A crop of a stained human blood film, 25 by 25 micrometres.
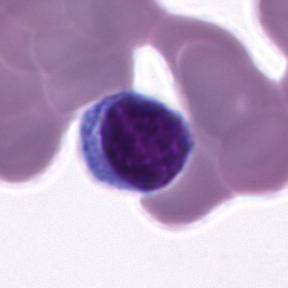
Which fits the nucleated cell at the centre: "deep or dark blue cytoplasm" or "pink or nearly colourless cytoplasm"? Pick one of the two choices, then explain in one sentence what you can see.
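Deep or dark blue cytoplasm. The blue cytoplasm forms a crescent that is widest on the left side.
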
